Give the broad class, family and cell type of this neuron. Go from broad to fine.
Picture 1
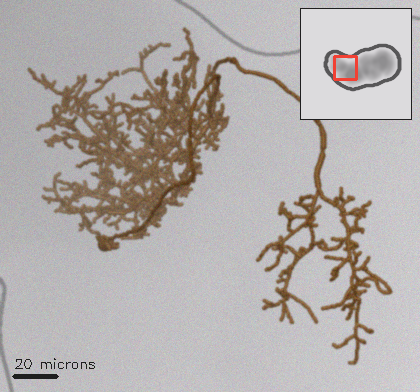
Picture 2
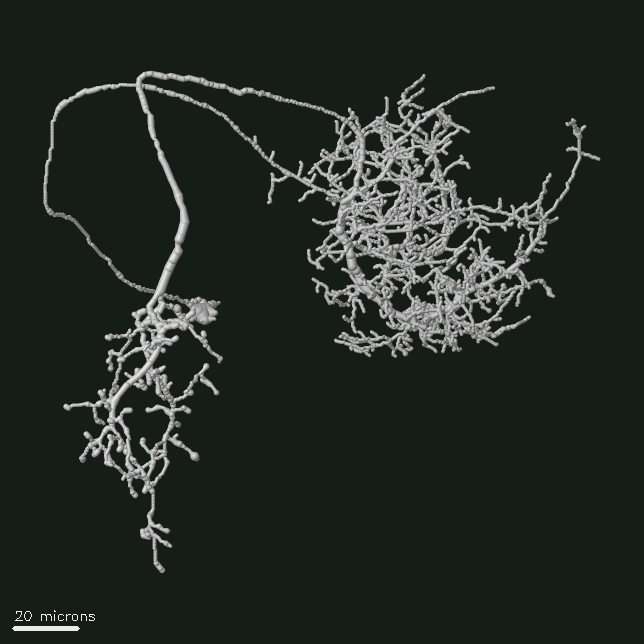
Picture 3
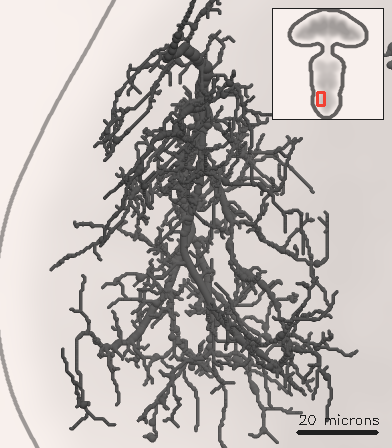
nerve-cord intrinsic neuron; hemilineage 02A; IN02A003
